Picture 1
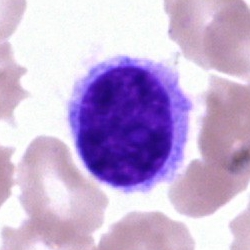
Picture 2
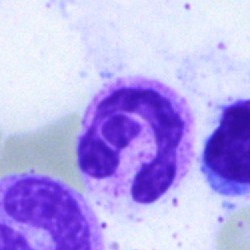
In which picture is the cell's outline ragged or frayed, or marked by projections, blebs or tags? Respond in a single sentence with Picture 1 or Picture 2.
What Picture 1 shows is a cell with a rough edge.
